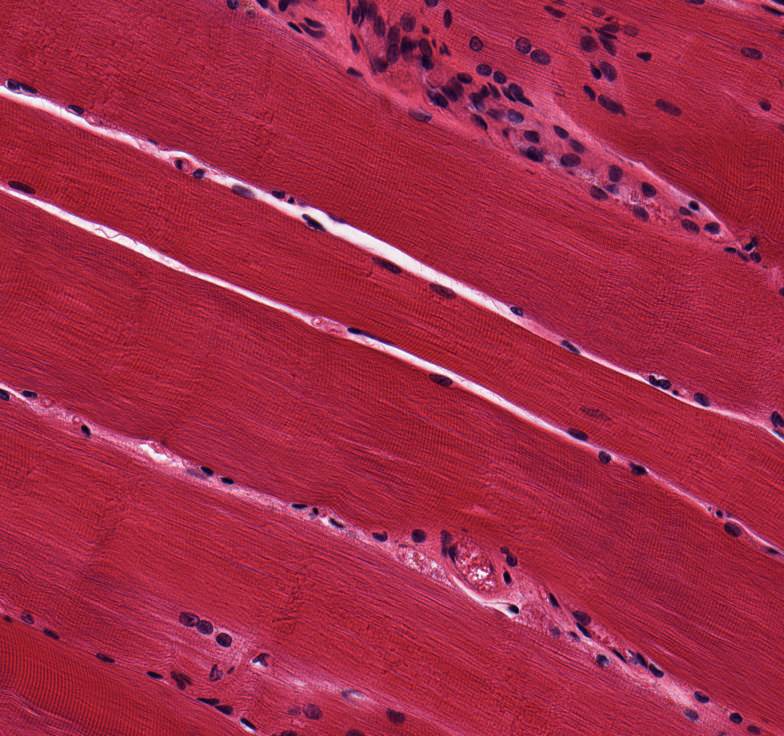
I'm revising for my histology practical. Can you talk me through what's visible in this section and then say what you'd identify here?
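First, orientation: long parallel muscle fibres cross the whole field diagonally, from upper left to lower right. Second, detail along the fibres: fine, regular transverse cross-striations run their length. Third, arrangement: each fibre runs across the field without branching or joining its neighbours. Fourth, nuclei: flattened and dark, lying at the edges of the fibres rather than in their centres. The section is skeletal muscle.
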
